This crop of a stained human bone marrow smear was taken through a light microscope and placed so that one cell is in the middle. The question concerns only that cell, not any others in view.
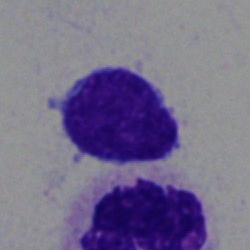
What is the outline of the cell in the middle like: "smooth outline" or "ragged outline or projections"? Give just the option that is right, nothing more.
Ragged outline or projections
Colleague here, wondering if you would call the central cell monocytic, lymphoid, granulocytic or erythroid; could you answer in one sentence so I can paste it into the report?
The centered cell is one of the lymphoid lineage.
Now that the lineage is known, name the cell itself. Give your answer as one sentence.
The cell under consideration, at the middle of the crop, is a lymphocyte.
